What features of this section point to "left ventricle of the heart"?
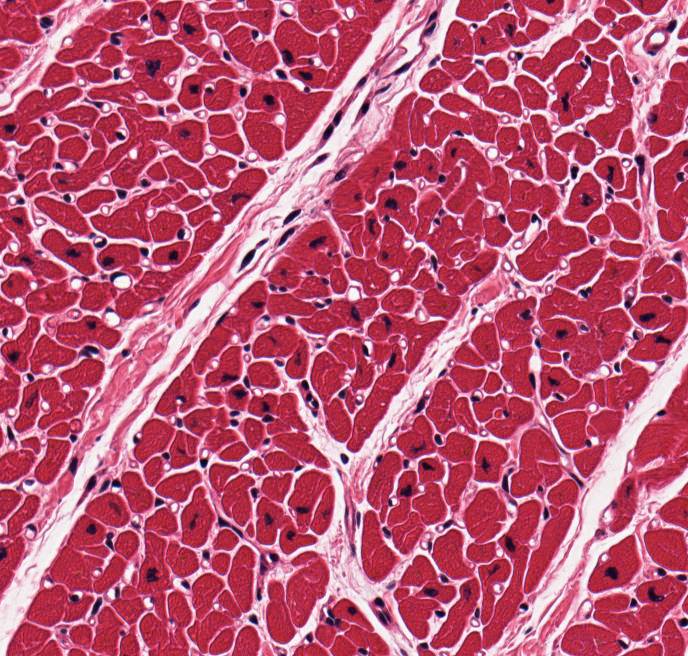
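Left ventricle of the heart: the muscle fibres are cut mostly in cross section across the whole field, as closely packed irregular polygonal profiles. Where a profile shows a nucleus, it is single, dark and central.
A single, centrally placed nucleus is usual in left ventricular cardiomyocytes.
Numerous small round empty capillary lumens lie in the thin spaces between the fibres.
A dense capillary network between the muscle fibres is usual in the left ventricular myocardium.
Connective tissue bands hold scattered dark spindle-shaped nuclei along the band direction.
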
